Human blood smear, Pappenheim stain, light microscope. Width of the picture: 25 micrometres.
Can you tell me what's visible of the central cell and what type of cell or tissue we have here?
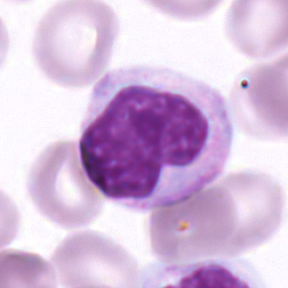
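Outline: round and smooth. Nucleus: notched on its lower right side, giving a kidney shape, with dark purple chromatin in a mottled, moderately clumped pattern. Cytoplasm: faint, fine pinkish specks scattered throughout. Cell: metamyelocyte.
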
